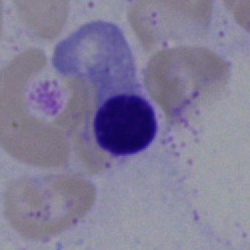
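Erythroblast at the centre of a stained bone marrow smear. Its nucleus stains a uniform, very dark purple with no visible chromatin pattern, and sits at the lower end of the cell. The cytoplasm covers a larger area than the nucleus and stretches upward and to the left of it, giving an irregular outline.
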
